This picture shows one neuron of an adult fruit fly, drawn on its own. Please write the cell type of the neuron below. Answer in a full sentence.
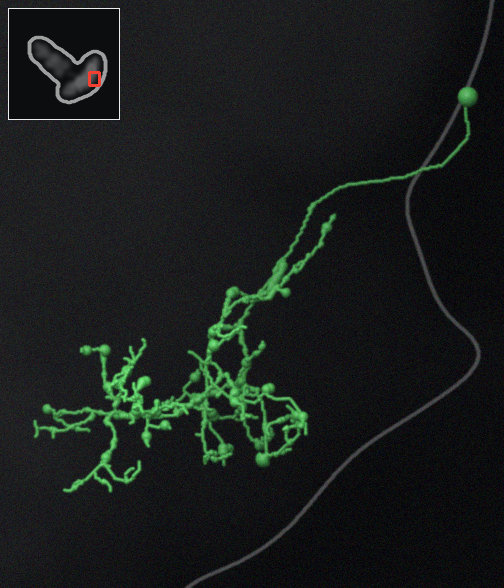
The cell type is lLN13.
